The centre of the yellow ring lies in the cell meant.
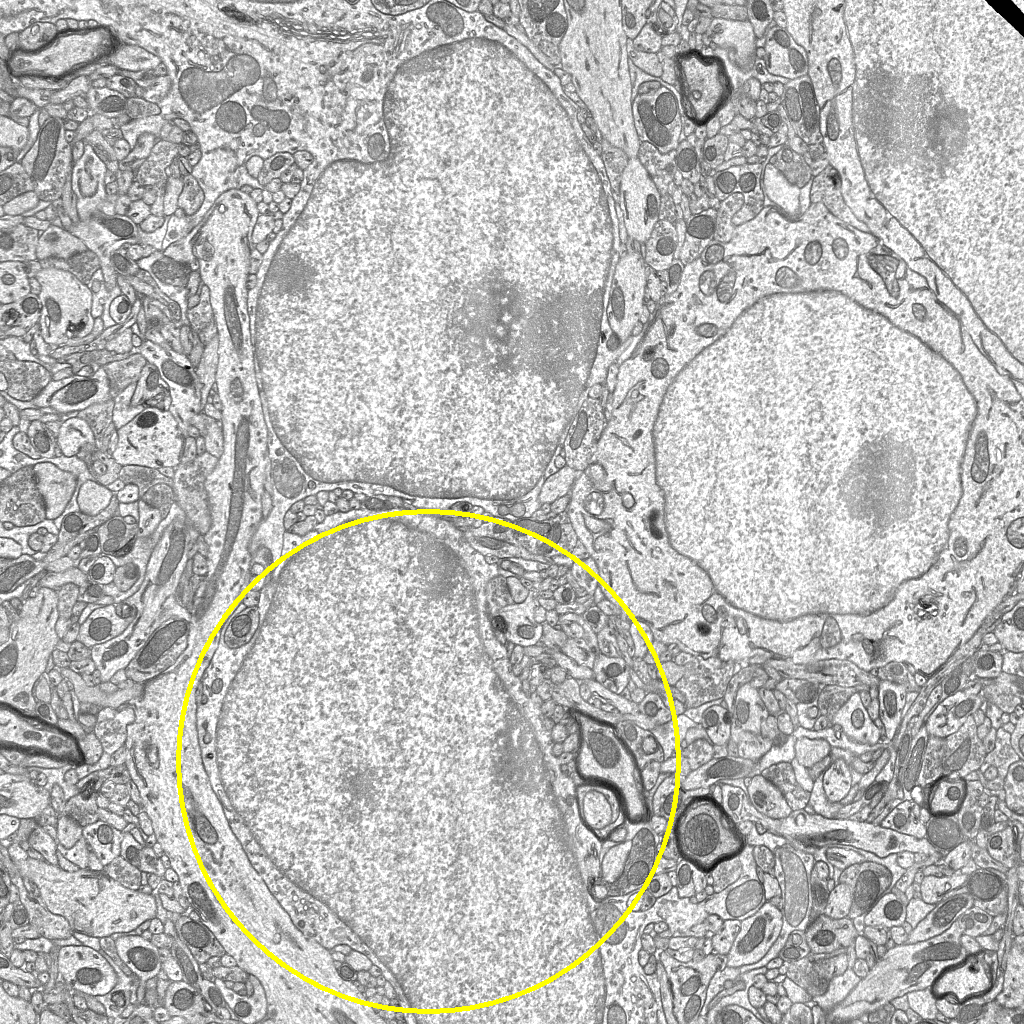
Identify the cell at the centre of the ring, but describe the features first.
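Nuclear envelope smooth, no deep folds. Chromatin mostly pale and fine-grained, with a few darker blotchy patches. No compact, dense nucleolus. Directly above: another cell body with a large nucleus, separated by a thin band of processes. Cell: astrocyte.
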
